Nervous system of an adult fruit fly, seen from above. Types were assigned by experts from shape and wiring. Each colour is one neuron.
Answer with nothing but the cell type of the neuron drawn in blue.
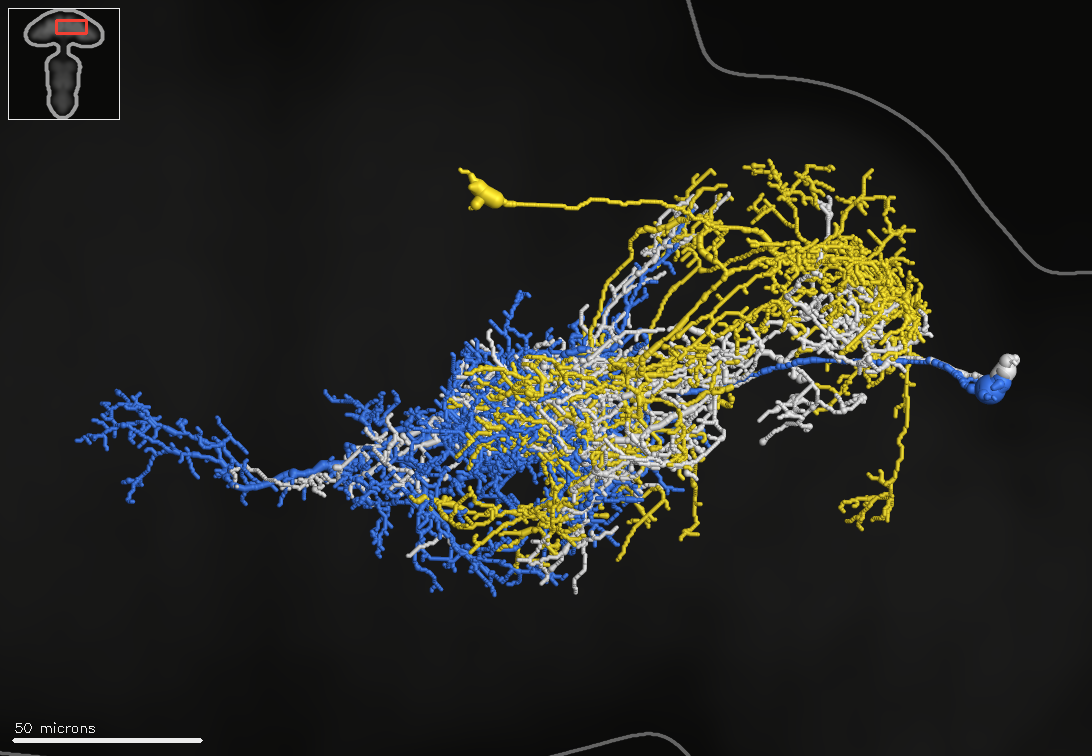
CL001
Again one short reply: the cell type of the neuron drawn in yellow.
CL036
